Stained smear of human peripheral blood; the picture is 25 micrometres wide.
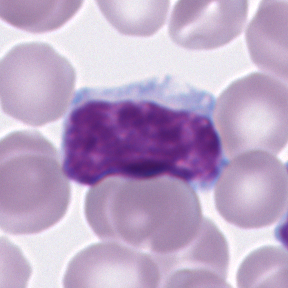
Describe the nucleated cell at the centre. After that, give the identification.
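Elongated from side to side, the cell has a roughly rectangular outline. Its nucleus, about 14 by 8 micrometres, fills most of the cell and is longer horizontally than vertically. Chromatin is dark purple and coarsely clumped, with paler patches between the clumps. A scant pale blue rim of cytoplasm is widest along the upper edge of the cell. Answer: typical lymphocyte.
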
